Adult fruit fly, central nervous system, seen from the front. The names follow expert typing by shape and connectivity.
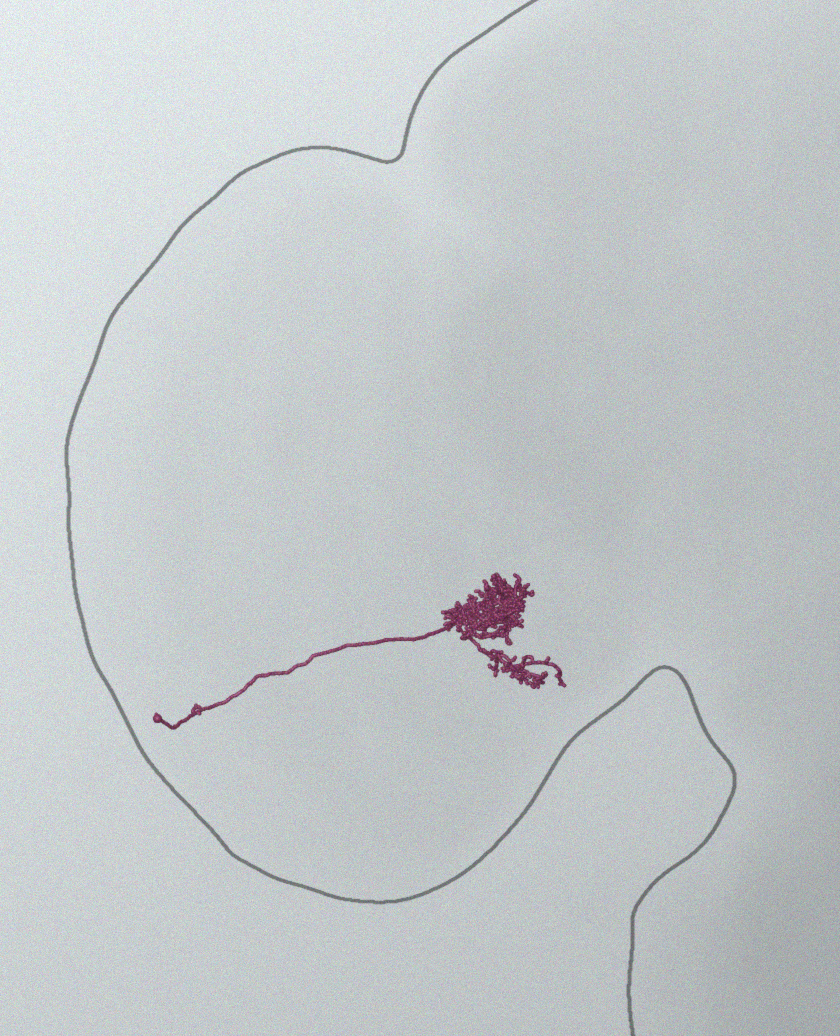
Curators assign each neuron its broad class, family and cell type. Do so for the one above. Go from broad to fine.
optic-lobe intrinsic neuron; Tm; Tm24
